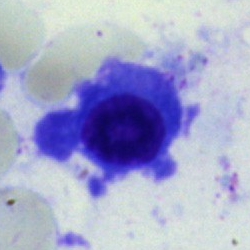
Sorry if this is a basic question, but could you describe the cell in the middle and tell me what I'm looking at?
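Outline irregular; several rounded blebs bulge from the margin. Largest cytoplasmic bulge extends from the left side. Nuclear chromatin dense, very dark purple. Cytoplasm deep blue. Erythroblast.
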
